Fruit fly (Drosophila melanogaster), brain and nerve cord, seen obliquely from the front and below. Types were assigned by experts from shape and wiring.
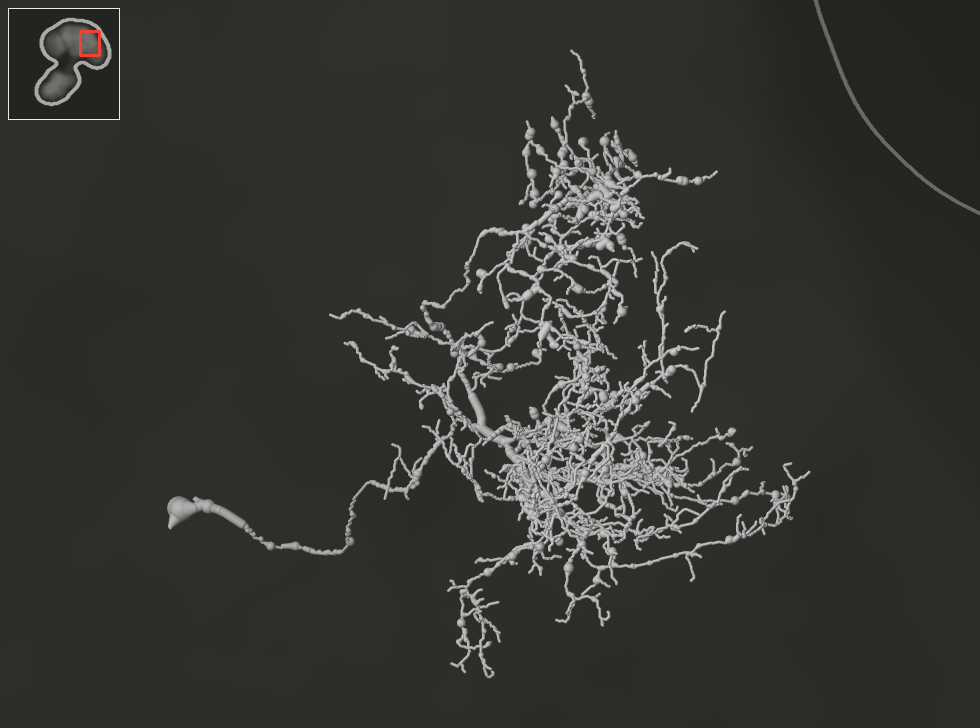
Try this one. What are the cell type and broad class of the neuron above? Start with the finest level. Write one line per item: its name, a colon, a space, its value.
cell type: AVLP490
broad class: central-brain intrinsic neuron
